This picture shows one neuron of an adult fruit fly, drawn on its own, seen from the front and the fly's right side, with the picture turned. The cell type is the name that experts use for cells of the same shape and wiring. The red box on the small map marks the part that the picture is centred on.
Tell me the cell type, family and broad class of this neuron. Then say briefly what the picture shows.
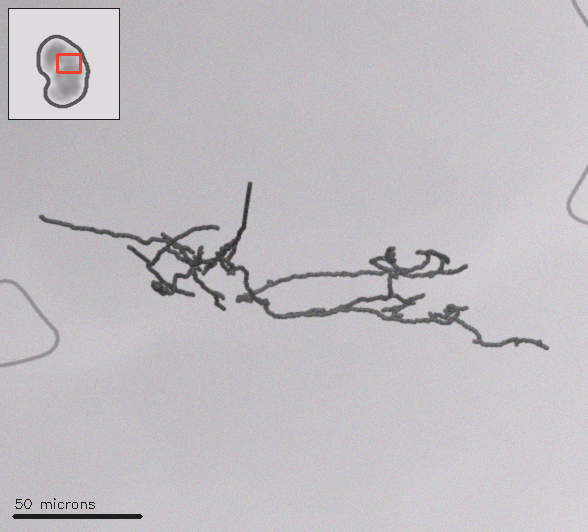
Its cell type is Lat1. The family is Lat. This is a visual centrifugal neuron. The cell body can be seen on the left of the picture. By the scale bar it is about 200 microns wide in this view.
